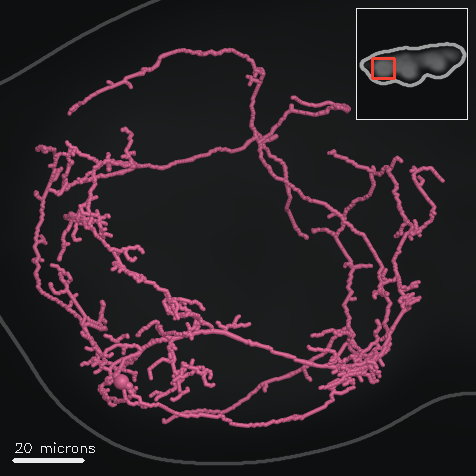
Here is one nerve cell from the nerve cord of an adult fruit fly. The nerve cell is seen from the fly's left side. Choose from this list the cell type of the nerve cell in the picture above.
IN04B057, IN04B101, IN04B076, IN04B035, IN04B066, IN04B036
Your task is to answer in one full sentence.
This nerve cell falls under the cell type IN04B066.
